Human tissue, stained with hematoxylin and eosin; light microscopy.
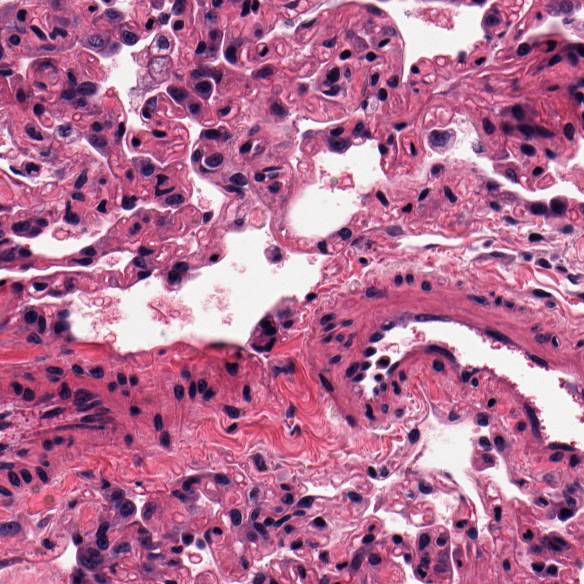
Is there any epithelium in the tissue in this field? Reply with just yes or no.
Yes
